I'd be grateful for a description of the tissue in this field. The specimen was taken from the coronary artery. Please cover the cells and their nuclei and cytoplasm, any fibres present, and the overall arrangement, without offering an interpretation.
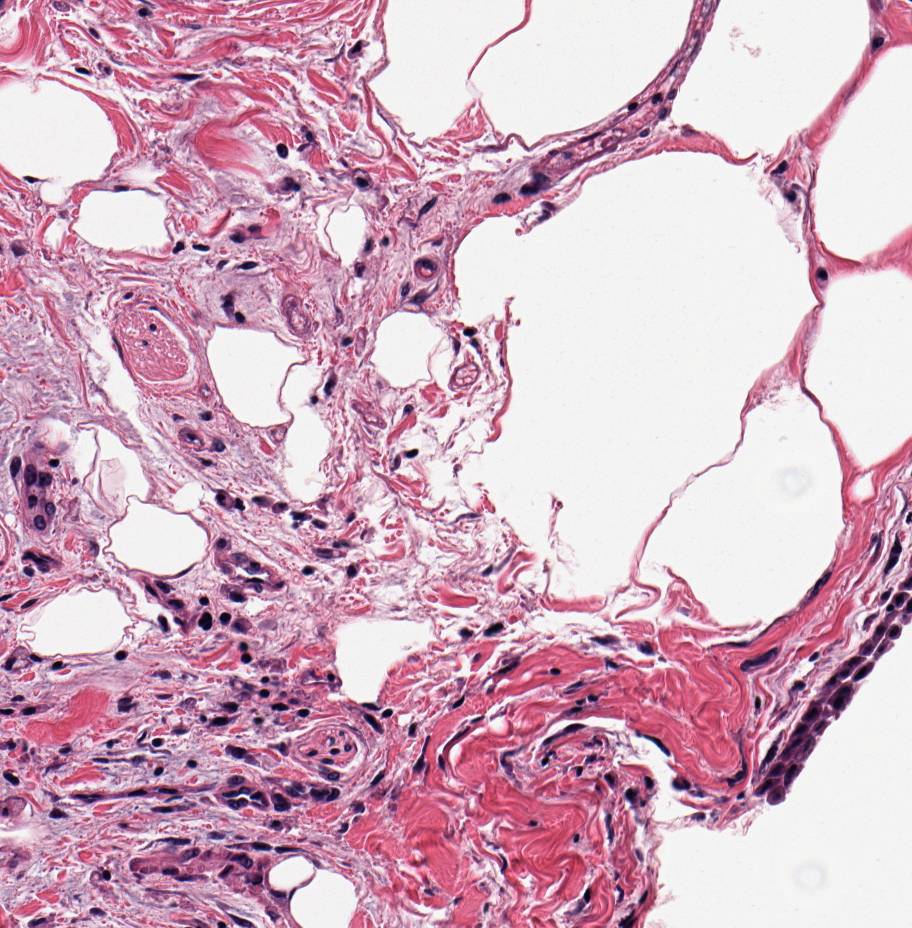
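Large, empty adipocytes bounded by thin pink membranes occupy the upper right of the field. Much of the left half consists of loose, pale, wispy connective tissue containing scattered spindle-shaped nuclei. In the lower centre and lower right lie thick, wavy, deeply eosinophilic collagen bundles. Nuclei are more crowded in the lower left than anywhere else in the field.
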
